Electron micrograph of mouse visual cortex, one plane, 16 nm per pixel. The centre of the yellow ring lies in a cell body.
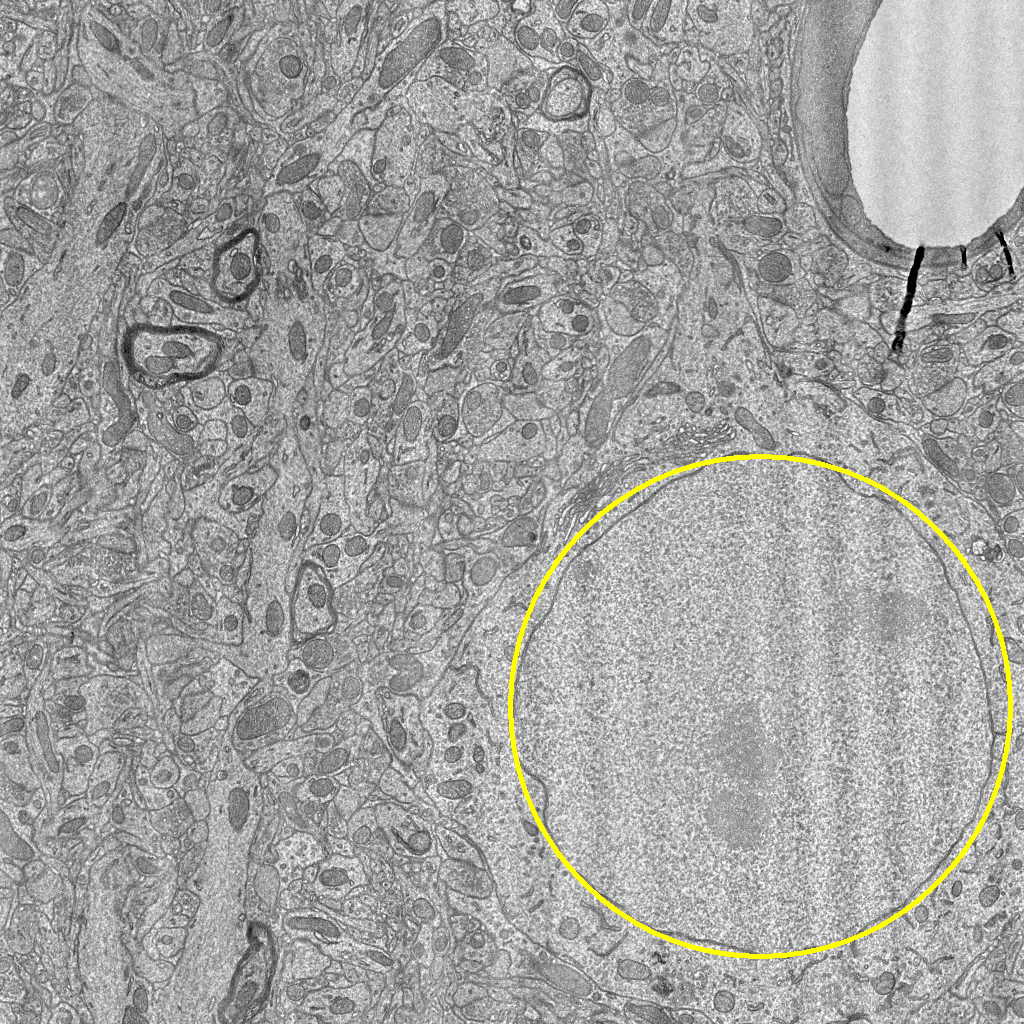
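Excitatory neuron: its round nucleus shows in full outline and fills nearly the entire ring. The nuclear envelope runs smoothly around it, without deep folds. Above the upper-left part of the nucleus, a stack of Golgi membranes lies in the cytoplasm. Neuropil of small profiles surrounds the body, and no other cell body presses against it.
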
